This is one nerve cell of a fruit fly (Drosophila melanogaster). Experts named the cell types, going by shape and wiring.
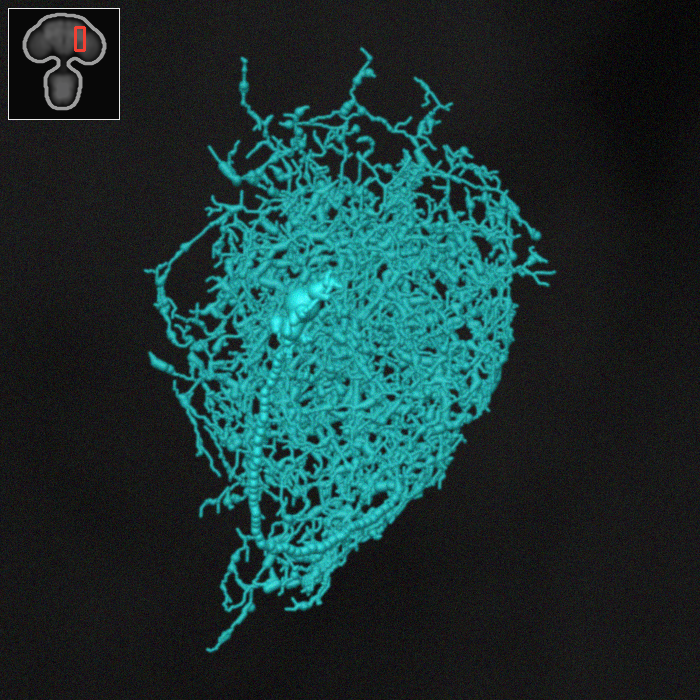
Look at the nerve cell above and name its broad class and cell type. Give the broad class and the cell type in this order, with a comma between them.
central-brain intrinsic neuron, AVLP544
